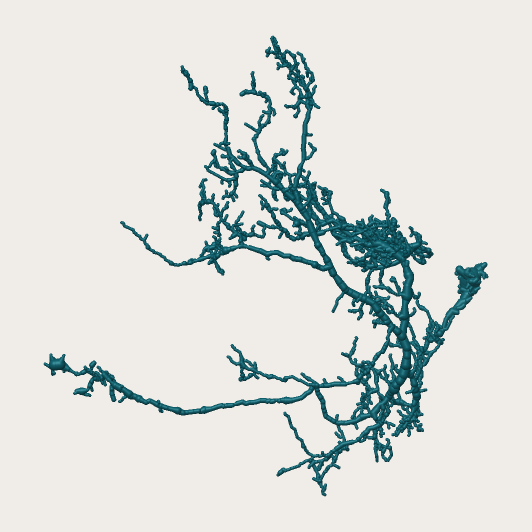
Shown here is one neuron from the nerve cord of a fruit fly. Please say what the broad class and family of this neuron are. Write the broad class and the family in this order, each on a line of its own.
nerve-cord intrinsic neuron
hemilineage 03B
